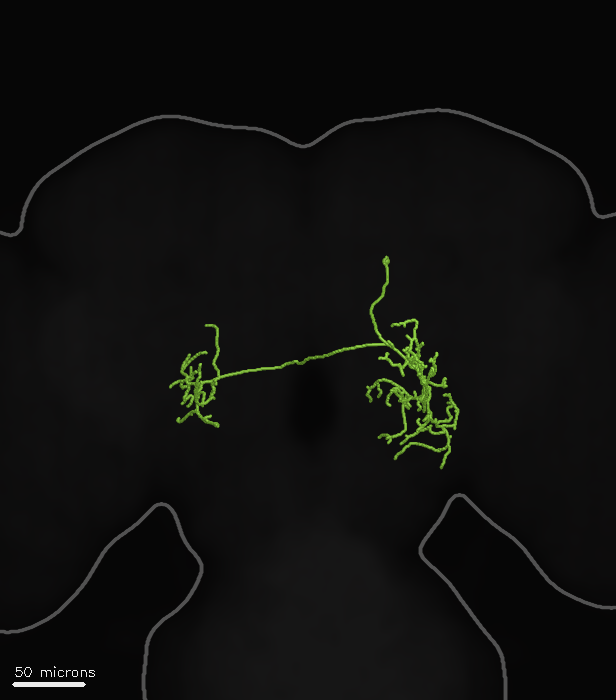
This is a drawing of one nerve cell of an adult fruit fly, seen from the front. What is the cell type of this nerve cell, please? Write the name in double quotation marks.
"CB4106"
